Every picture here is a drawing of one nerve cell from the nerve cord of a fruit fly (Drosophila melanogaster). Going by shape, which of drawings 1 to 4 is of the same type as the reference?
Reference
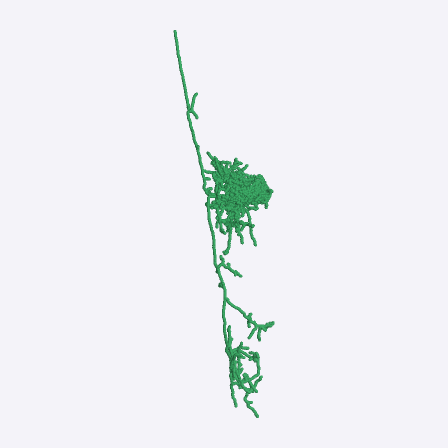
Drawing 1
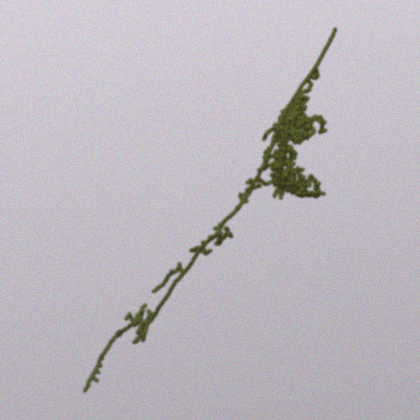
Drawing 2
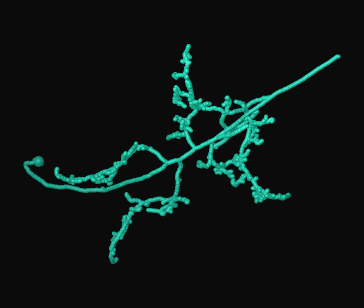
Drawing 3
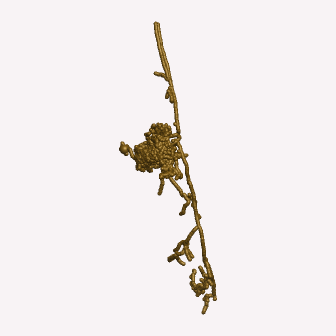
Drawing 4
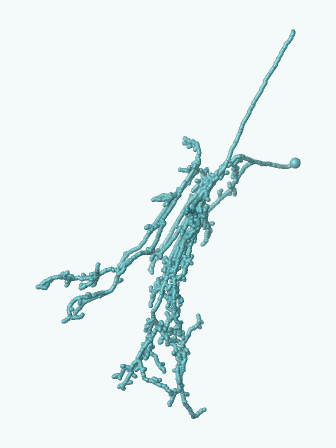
Drawing 3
